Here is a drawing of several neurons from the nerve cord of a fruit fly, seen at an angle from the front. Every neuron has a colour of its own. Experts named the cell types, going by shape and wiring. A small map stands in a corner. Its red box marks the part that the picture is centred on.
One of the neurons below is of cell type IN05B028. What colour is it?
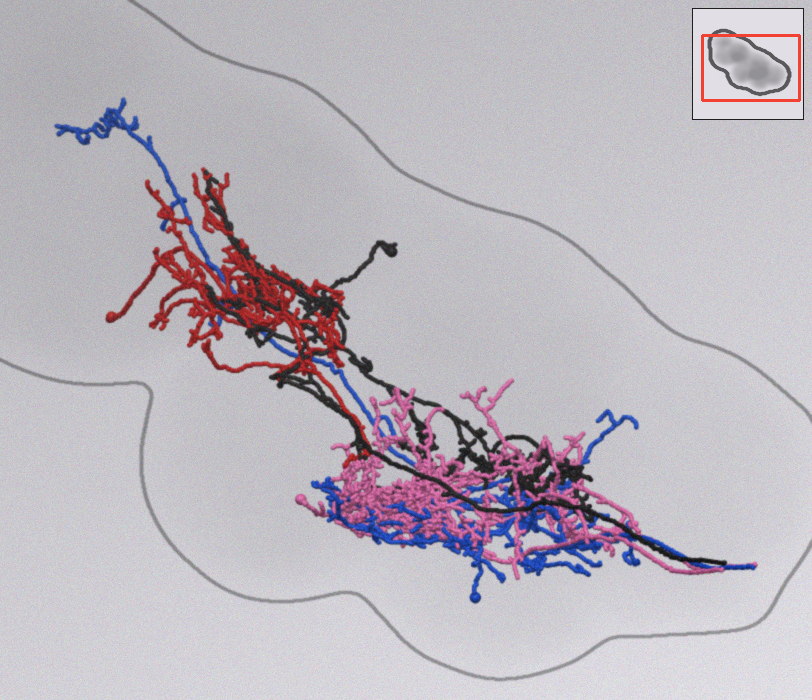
blue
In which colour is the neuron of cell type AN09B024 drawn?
pink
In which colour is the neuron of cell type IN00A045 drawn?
red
